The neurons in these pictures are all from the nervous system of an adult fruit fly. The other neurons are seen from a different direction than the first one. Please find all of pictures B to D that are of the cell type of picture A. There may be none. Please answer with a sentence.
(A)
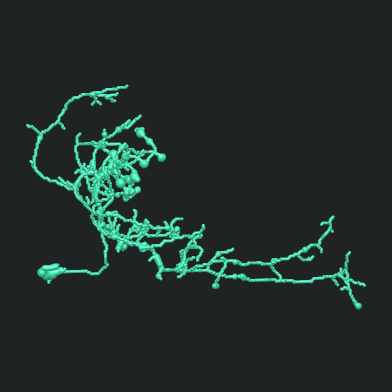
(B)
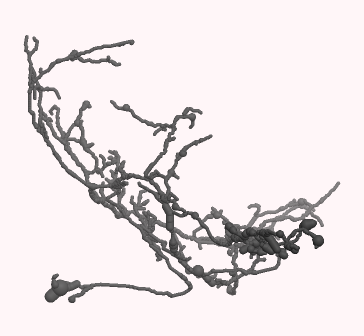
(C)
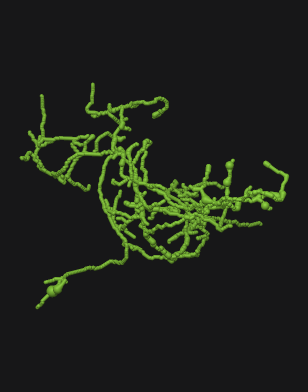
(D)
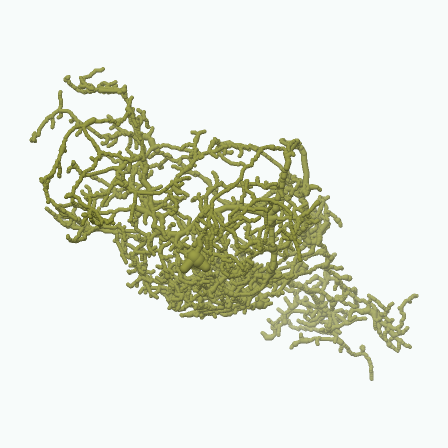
Picture B and picture C are of the same cell type.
